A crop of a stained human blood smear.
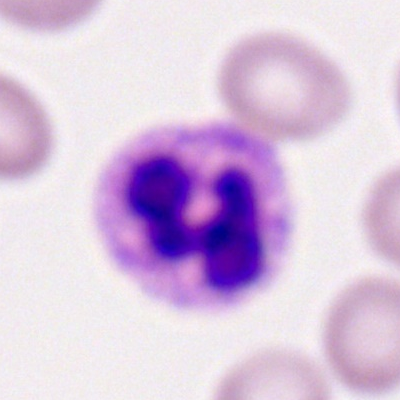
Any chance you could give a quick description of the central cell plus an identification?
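A round, smooth outline bounds the cell. Chromatin is dense and stains dark purple. Cytoplasm is plentiful and pale pinkish-lilac, with granules that are fine and faint rather than coarse. The cell is a segmented neutrophil.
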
